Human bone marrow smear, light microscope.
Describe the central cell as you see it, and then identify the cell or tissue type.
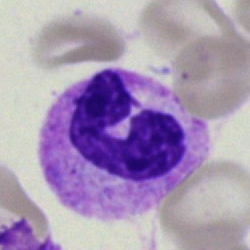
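Outline first: smooth and round. Chromatin next: dark purple and coarsely clumped. Cytoplasm third: plentiful and pale lilac-pink, with fine purple granules scattered through it. Finally, the name: band neutrophil.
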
